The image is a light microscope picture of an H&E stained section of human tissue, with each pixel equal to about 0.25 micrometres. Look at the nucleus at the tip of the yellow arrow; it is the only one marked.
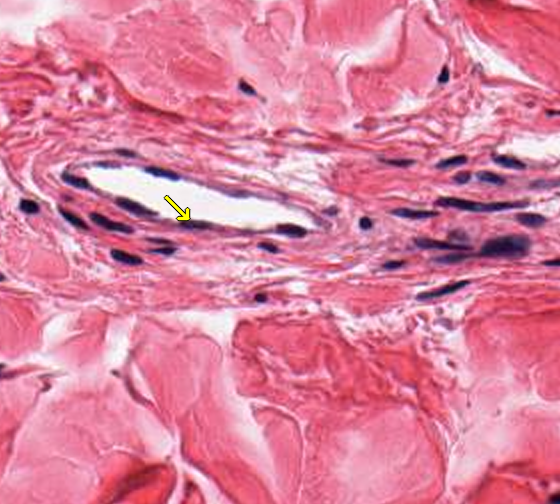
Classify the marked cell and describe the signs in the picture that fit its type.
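The marked nucleus belongs to an endothelial cell. Its nucleus is thin, flattened and elongated, stretched out lengthwise rather than round. The nucleus stains dark and fairly evenly, with no visible internal detail at this scale. Almost no cytoplasm can be made out apart from a thin pink line running along the edge of the lumen on either side of the nucleus. The cell sits directly on the lower border of the open, empty, white lumen of a small vessel, with its long axis following that border. Below it, other elongated nuclei lie in rows parallel to it within the pink wall of the vessel.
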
